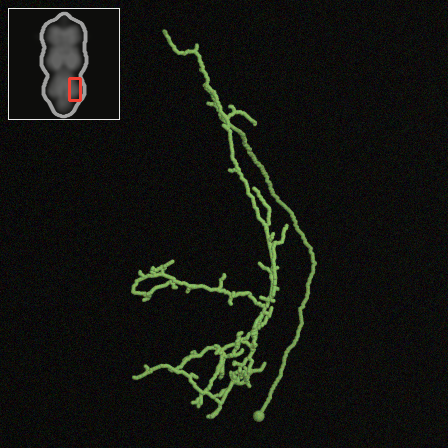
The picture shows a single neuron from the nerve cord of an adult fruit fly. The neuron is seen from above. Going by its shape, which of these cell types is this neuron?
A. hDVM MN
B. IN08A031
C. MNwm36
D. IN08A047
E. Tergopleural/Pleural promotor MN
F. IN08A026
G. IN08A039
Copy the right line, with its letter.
D. IN08A047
